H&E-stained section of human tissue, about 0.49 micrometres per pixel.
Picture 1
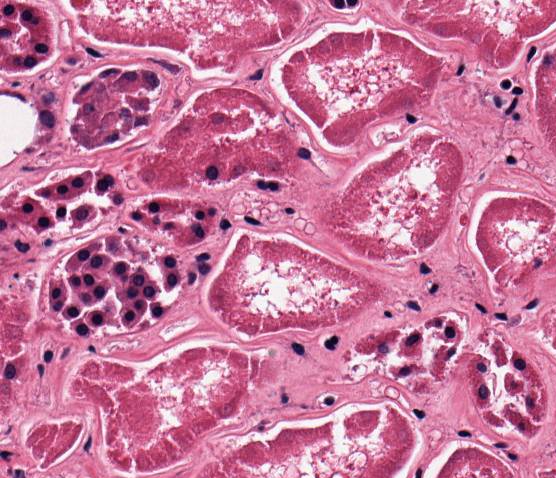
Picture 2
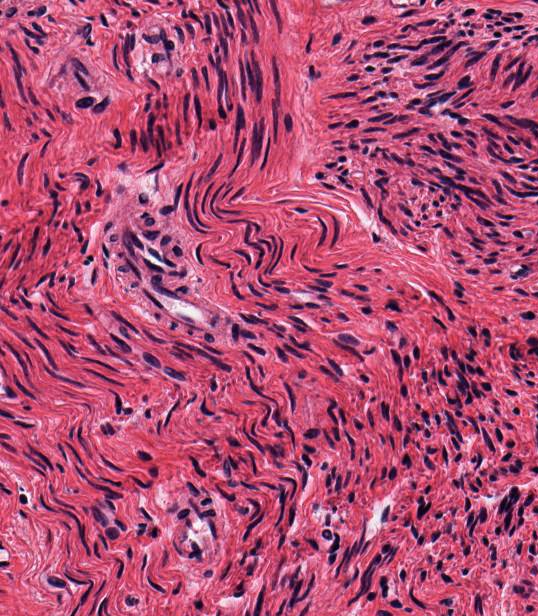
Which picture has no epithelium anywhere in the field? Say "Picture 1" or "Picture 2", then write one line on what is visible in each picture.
Picture 2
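What picture 1 shows: The cells lining most tubules have abundant granular, deeply eosinophilic cytoplasm.
What picture 2 shows: No epithelium or glands are present anywhere in the field.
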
